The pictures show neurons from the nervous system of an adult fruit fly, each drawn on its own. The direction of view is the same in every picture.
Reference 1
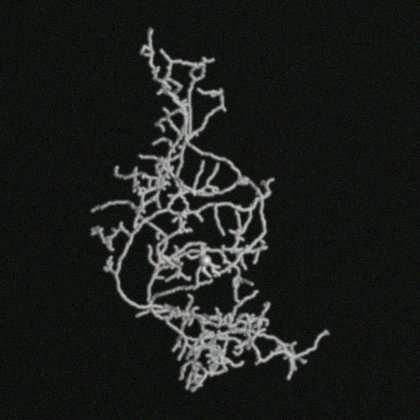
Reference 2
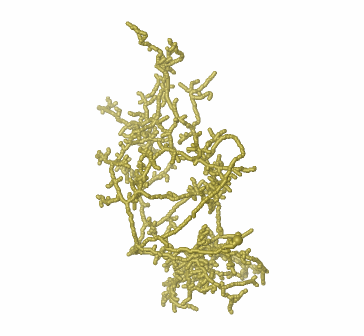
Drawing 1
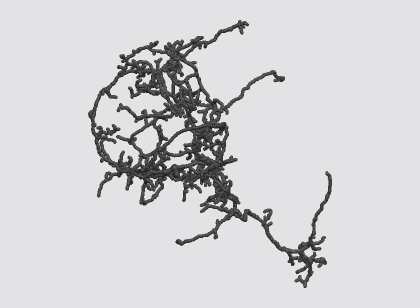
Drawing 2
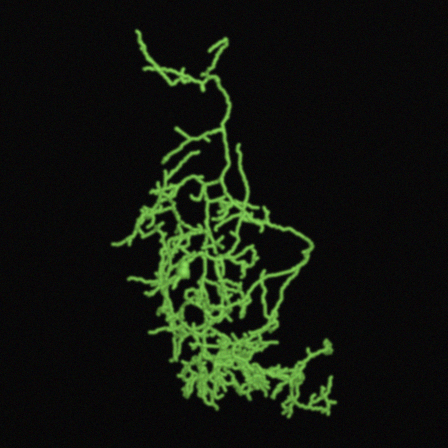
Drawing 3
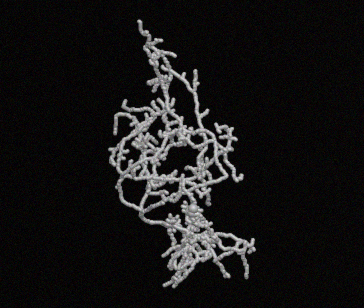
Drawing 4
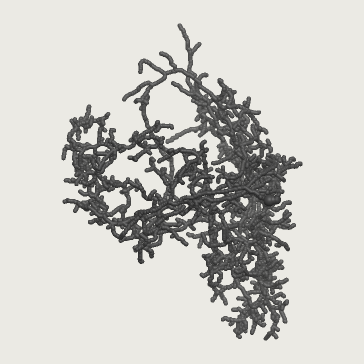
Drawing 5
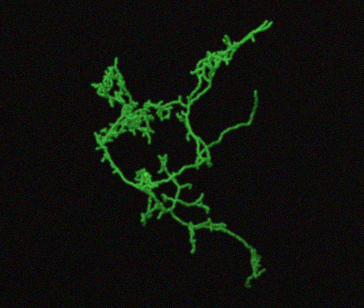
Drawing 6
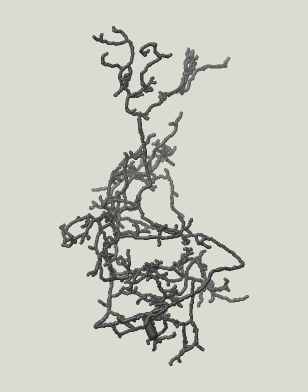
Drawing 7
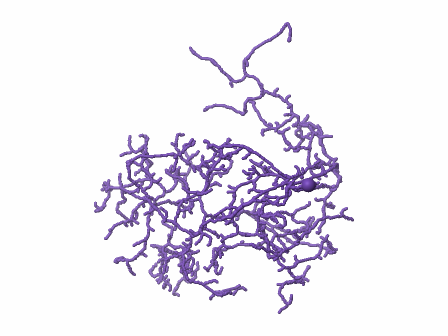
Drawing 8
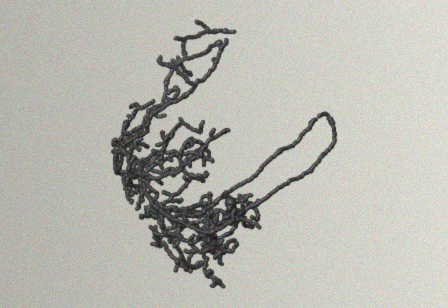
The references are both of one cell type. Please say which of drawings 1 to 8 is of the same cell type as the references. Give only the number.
3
